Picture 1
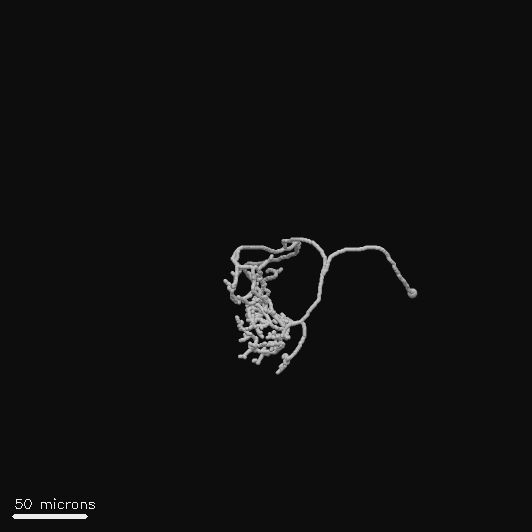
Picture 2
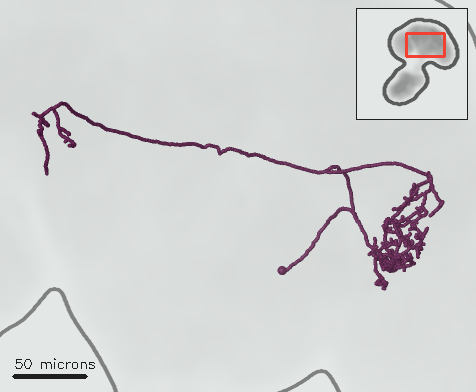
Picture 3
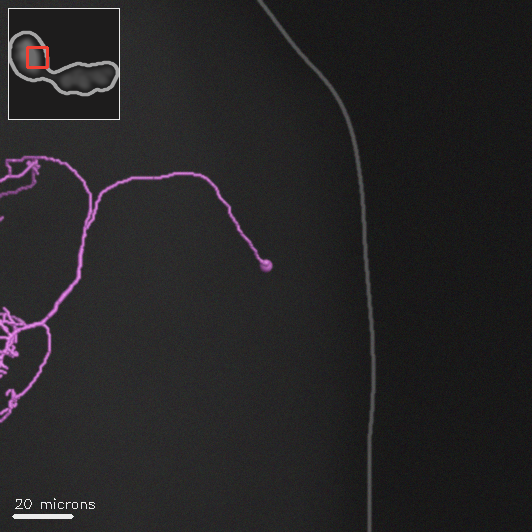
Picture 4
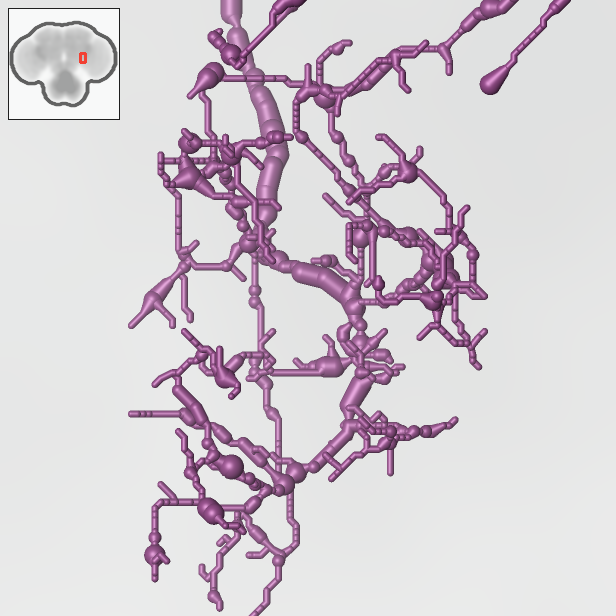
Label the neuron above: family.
hemilineage VLPl&p2_posterior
